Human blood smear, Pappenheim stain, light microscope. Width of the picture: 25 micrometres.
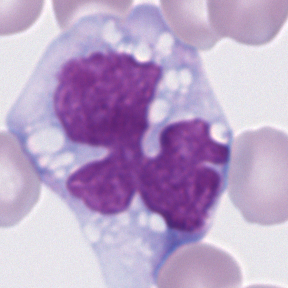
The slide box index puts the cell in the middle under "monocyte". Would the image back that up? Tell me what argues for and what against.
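Nucleus: it is folded into broad lobes joined by wide bridges of nuclear material.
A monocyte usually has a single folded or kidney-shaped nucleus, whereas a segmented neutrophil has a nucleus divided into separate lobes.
This feature goes with monocyte. Cytoplasm colour: it is pale greyish blue, again with monocyte.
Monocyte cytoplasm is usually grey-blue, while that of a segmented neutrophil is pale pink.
Cytoplasm amount and vacuoles: it is abundant, with many small clear vacuoles.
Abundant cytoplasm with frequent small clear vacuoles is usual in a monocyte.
Verdict: the name monocyte fits, and segmented neutrophil does not.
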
